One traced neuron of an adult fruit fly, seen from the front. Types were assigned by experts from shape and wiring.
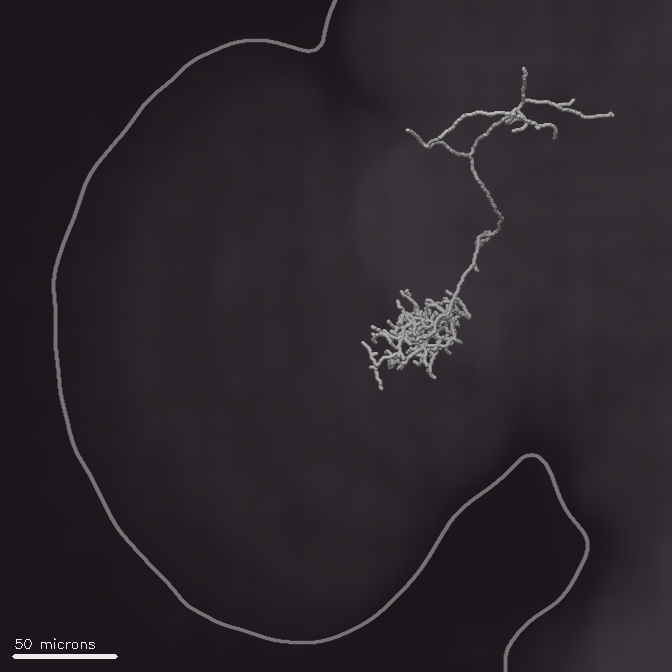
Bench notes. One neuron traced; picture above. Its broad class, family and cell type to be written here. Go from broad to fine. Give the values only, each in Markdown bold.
**visual projection neuron**, **hemilineage VLPp&l1_lateral**, **LC40**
